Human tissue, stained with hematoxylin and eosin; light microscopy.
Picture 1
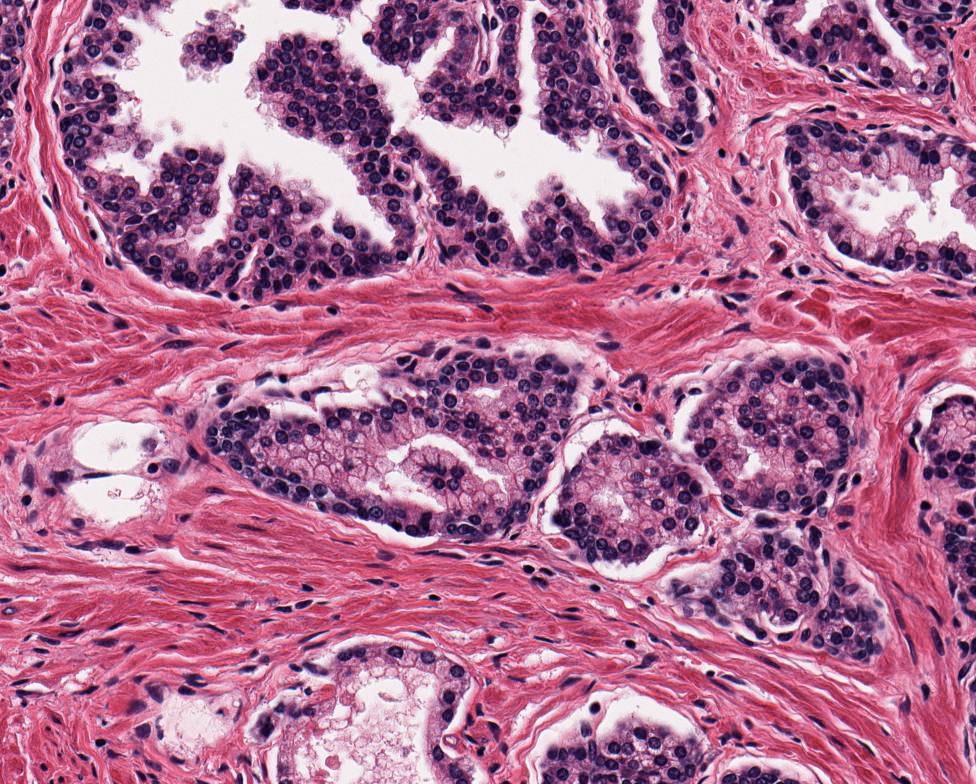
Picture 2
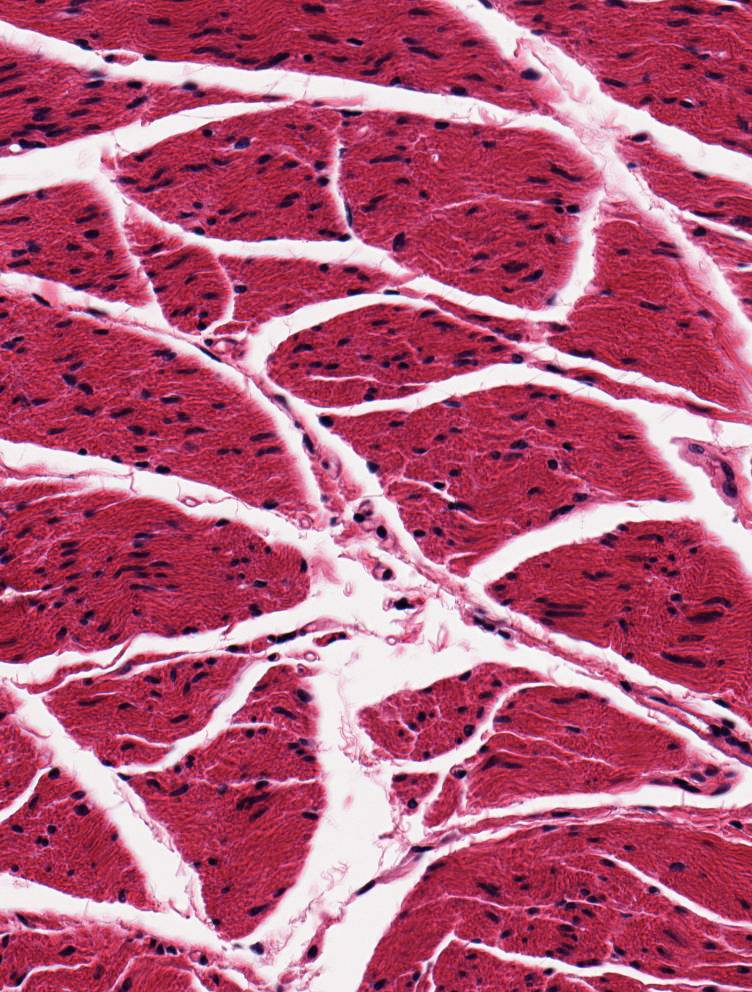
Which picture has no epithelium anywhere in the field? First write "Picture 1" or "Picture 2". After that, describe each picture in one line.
Picture 2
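Picture 1: Epithelial glands lie in the top part, the middle and along the bottom edge, separated by broad bands of pink fibrous stroma.
Picture 2: No fat cells, epithelium or glands are present anywhere in the field.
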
